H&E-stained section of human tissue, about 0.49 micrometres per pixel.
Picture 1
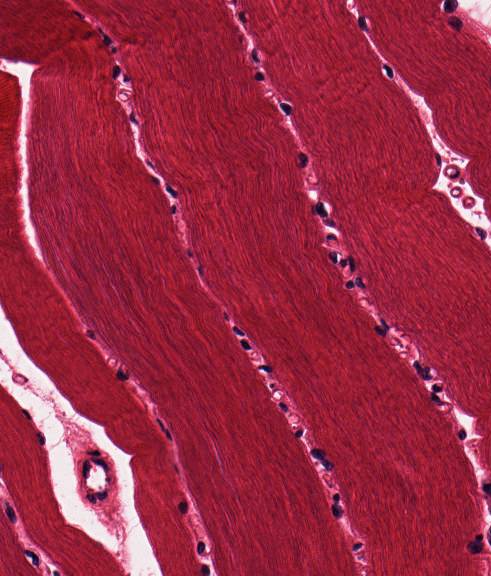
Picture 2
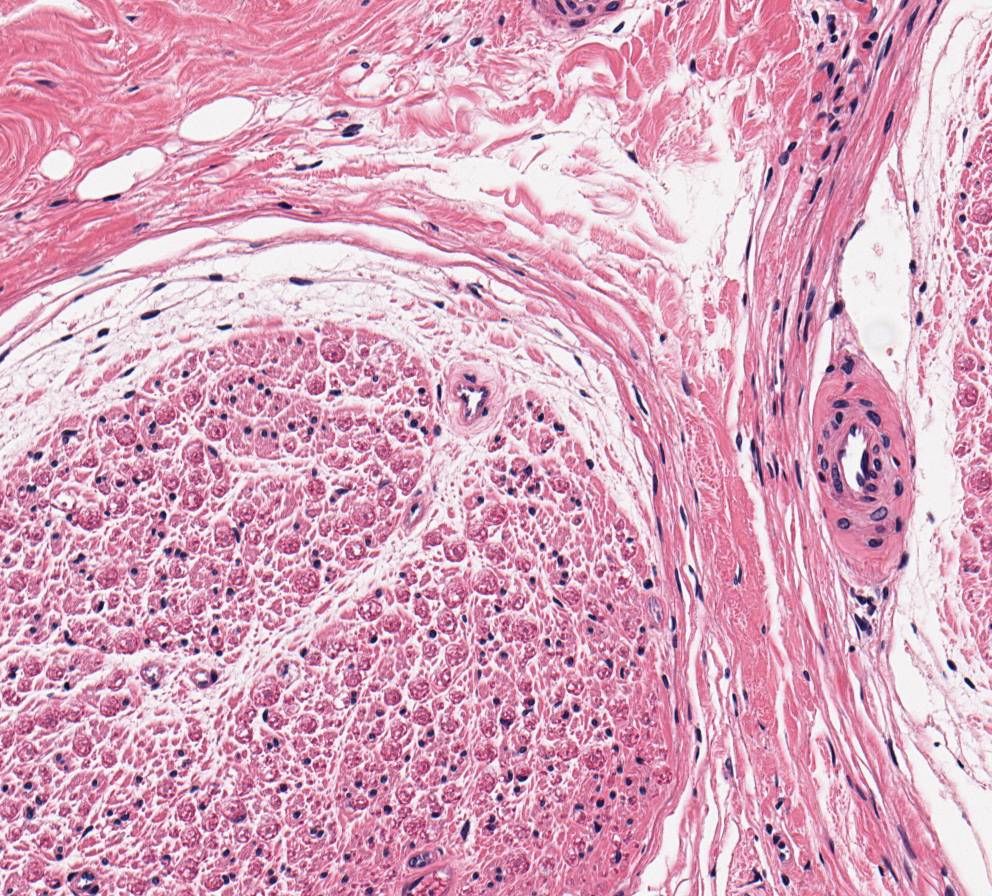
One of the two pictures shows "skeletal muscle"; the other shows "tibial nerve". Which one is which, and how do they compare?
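The first image is skeletal muscle; the second is tibial nerve. In the muscle, the fibre cytoplasm stains a deep, even red with eosin, and the fibres lie side by side without branching or joining. Its dark, flattened, elongated nuclei lie at the fibre edges, along the clefts between fibres. In the nerve, a large rounded bundle of closely packed fibres cut across fills the lower left, the fibres appearing as many small round pink profiles with pale rims. Small dark oval nuclei are scattered fairly evenly among them throughout the bundle.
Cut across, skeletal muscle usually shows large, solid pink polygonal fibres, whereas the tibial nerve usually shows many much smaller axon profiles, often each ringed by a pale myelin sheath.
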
